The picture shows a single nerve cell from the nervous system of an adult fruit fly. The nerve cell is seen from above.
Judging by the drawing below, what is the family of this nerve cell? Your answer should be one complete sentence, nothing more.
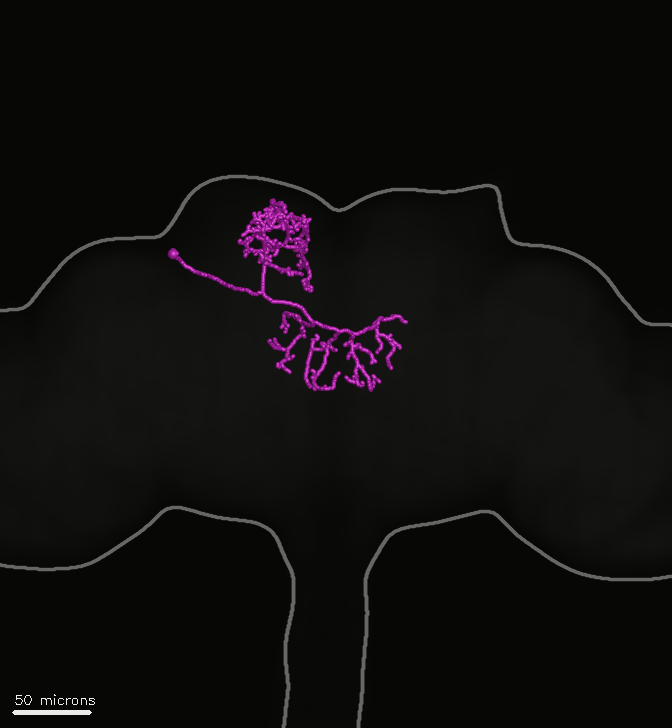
The nerve cell is listed under family hemilineage AOTUv4_ventral.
